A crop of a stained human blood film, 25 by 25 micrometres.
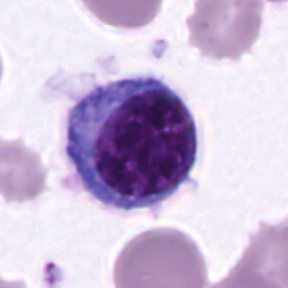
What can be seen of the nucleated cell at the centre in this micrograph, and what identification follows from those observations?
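First, position: the nucleus sits off-centre toward the right side of the cell. Second, chromatin: coarse and clumped. Third, cytoplasm: it forms a crescent that is widest on the left side, and it stains blue. The nucleated cell at the centre is a plasma cell.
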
